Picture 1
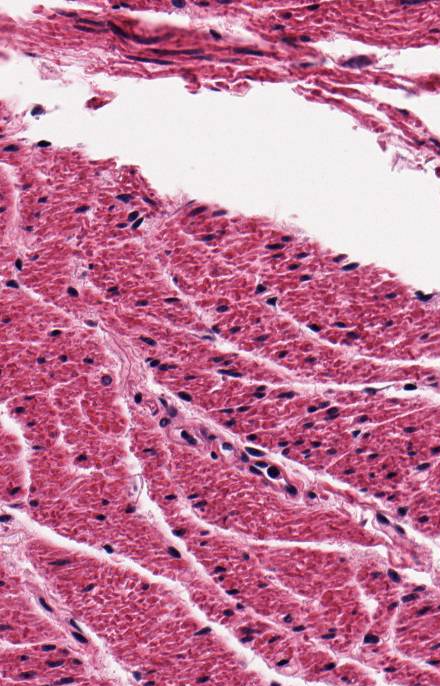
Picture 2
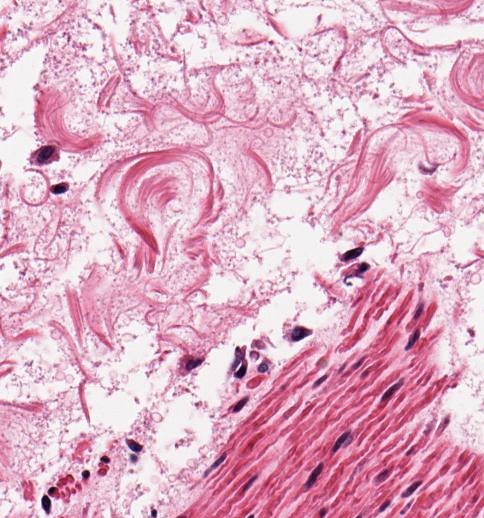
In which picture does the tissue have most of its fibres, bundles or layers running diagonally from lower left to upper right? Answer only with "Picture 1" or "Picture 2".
Picture 2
